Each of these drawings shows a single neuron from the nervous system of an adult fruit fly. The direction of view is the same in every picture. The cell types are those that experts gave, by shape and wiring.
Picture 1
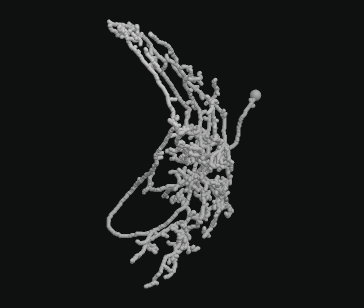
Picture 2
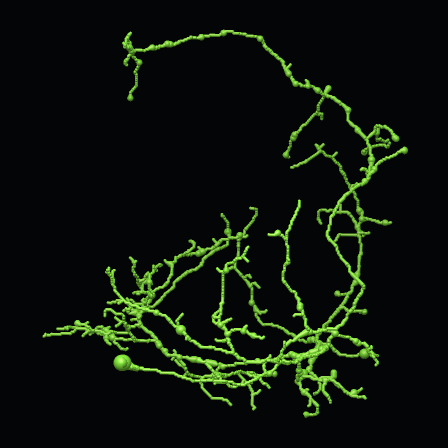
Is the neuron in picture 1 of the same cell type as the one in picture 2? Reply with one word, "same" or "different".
different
